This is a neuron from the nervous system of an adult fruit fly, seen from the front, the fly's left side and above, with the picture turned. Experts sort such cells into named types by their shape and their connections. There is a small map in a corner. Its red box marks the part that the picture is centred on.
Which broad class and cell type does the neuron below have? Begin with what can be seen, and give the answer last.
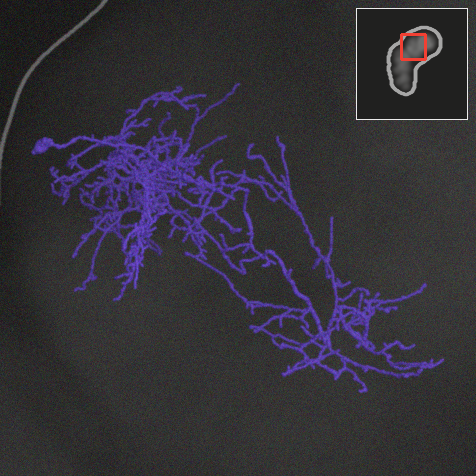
As drawn here it is wider than it is tall. This is a central-brain intrinsic neuron. Its cell type is GNG504.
